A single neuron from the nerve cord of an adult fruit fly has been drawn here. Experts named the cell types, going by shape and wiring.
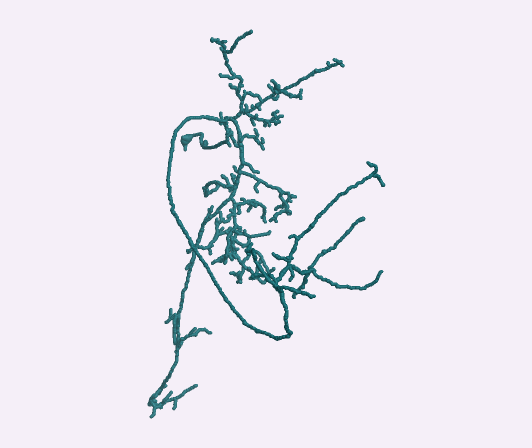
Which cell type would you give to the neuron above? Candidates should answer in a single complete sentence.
For this neuron, the cell type is IN01A050.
